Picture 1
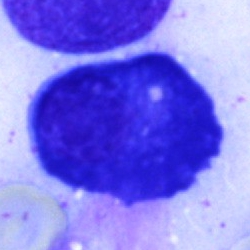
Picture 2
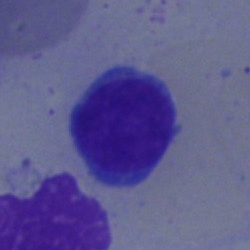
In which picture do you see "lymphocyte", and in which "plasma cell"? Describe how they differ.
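Picture 1 shows a plasma cell and picture 2 a lymphocyte. The plasma cell is roughly oval, wider than it is tall, and its margin is bumpy and irregular along the right and lower edges. The lymphocyte is roughly round, its outline mostly smooth apart from a single small blunt bulge on the right edge. In picture 1 the whole cell stains a deep, fairly uniform blue.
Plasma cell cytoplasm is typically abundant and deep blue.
In picture 2 the cytoplasm is only a thin deep-blue rim, widest along the lower edge, around a nucleus of dark purple, fairly dense chromatin.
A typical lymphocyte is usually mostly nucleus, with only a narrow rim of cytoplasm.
Neither cell shows any granules. A single small pale spot lies in the upper right part of the plasma cell.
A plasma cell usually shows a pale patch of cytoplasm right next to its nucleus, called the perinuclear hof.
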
